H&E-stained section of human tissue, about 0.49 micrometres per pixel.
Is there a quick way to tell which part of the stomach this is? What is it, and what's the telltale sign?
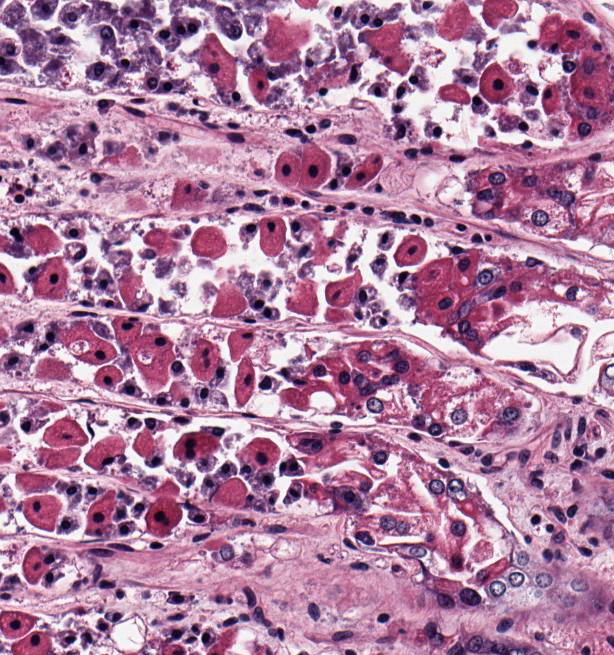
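What you see is fundic glands, cut lengthwise in parallel, roughly horizontal rows. Large round-to-polygonal cells with deeply eosinophilic cytoplasm are scattered along every row, with more numerous smaller cells of purplish, granular cytoplasm between them.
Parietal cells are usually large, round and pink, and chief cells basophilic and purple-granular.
Toward the lower right the cytoplasm is paler, with round, vesicular nuclei showing nucleoli.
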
